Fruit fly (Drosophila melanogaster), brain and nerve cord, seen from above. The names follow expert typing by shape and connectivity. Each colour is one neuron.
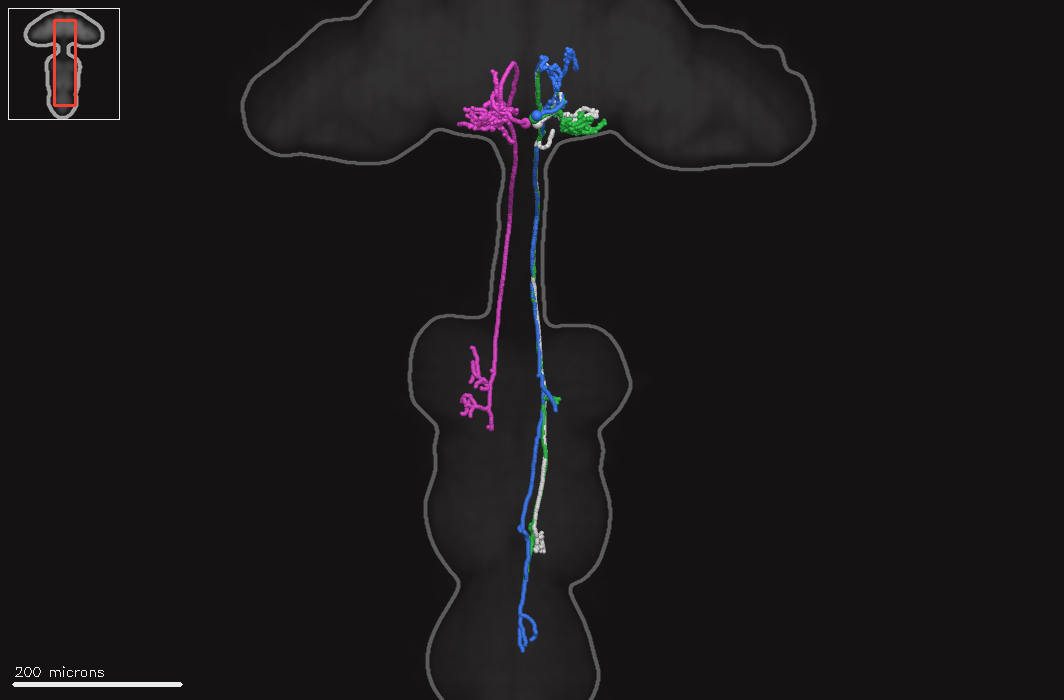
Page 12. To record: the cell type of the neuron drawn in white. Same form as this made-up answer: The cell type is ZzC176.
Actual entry: The cell type is DNpe008.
